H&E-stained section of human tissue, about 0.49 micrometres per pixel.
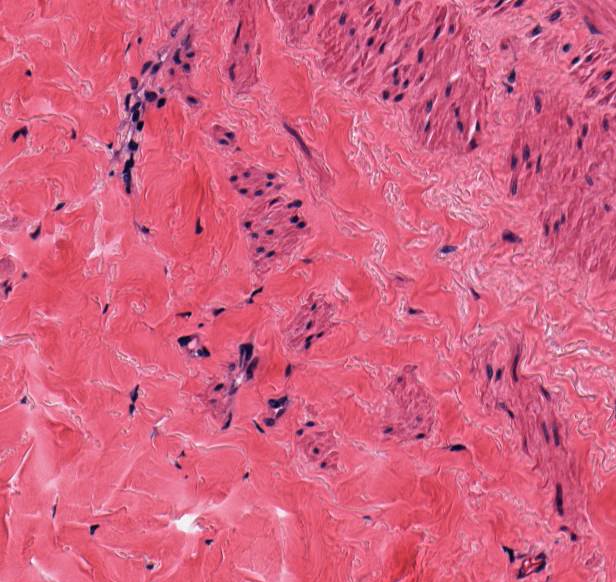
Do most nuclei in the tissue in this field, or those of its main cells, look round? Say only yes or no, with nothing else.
No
